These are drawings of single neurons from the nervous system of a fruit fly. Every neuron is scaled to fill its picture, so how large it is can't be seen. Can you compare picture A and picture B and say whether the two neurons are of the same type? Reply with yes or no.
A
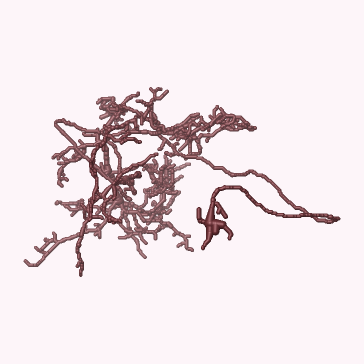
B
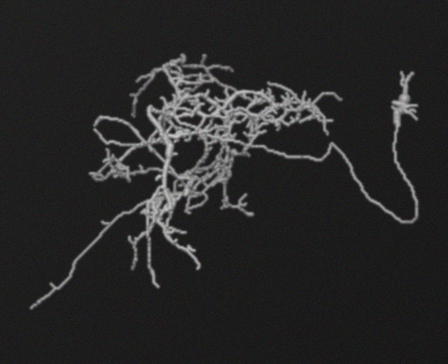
yes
